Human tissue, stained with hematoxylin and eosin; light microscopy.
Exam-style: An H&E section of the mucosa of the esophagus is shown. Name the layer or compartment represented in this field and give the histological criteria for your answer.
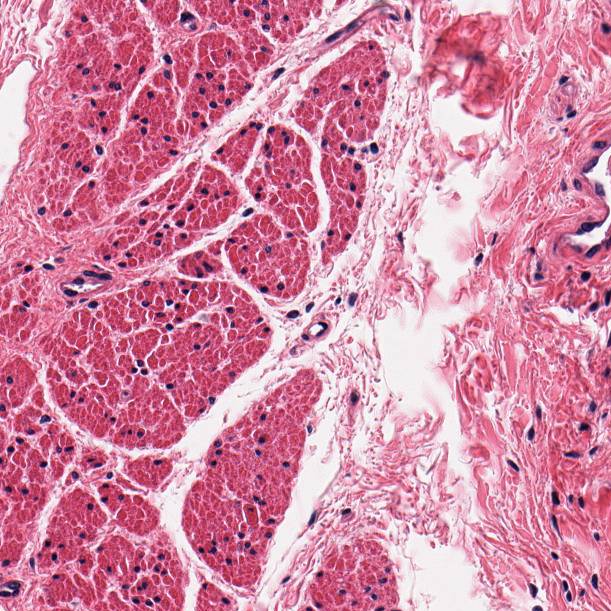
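Smooth muscle occupies the left two-thirds of the field, in bundles. Most of its cells are cut across, appearing as small rounded-polygonal profiles.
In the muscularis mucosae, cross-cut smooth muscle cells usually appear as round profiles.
Their cytoplasm is deep pink, and small dark nuclei are scattered evenly through each fascicle.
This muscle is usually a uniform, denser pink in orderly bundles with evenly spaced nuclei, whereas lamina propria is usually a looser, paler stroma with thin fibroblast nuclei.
The right third is looser connective tissue: loosely arranged wavy pink collagen fibres with scattered spindle-shaped nuclei.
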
